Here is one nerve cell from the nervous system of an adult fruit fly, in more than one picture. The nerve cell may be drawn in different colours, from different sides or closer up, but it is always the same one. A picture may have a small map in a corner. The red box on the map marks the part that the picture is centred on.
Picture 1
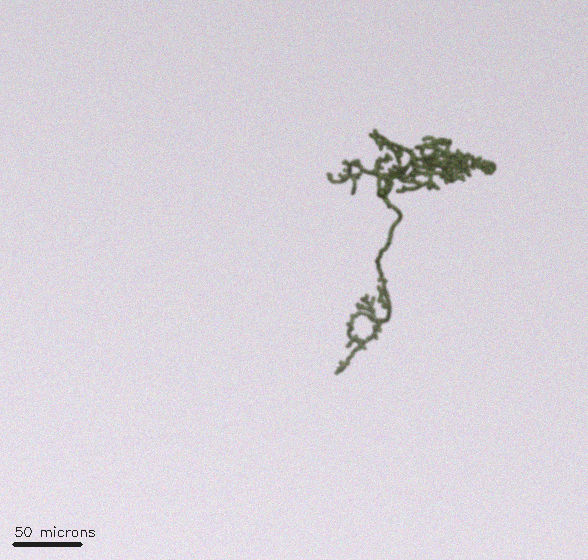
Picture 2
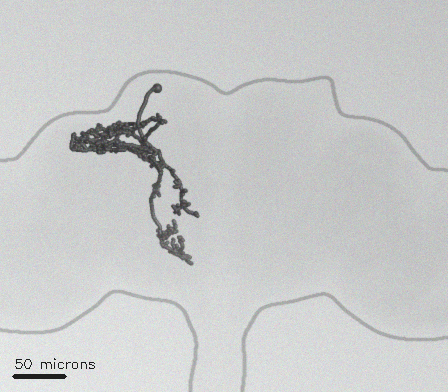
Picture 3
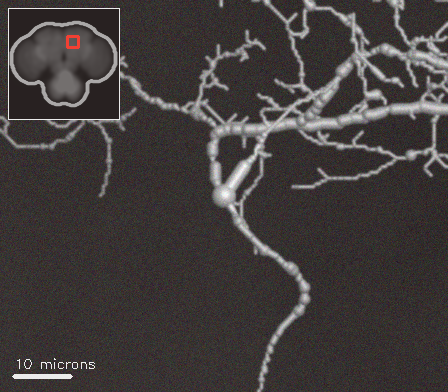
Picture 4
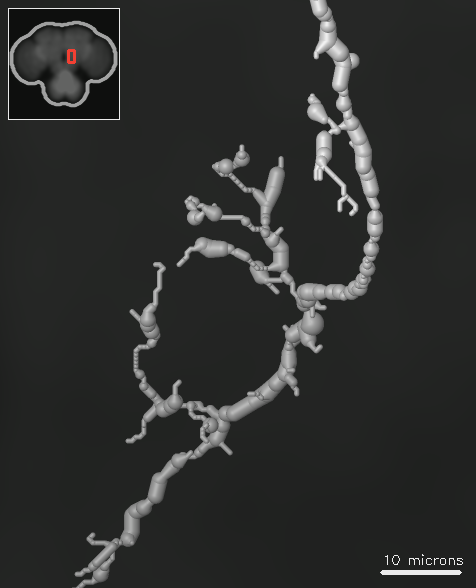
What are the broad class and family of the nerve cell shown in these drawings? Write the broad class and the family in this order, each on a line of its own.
central-brain intrinsic neuron
hemilineage CREa2_ventral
